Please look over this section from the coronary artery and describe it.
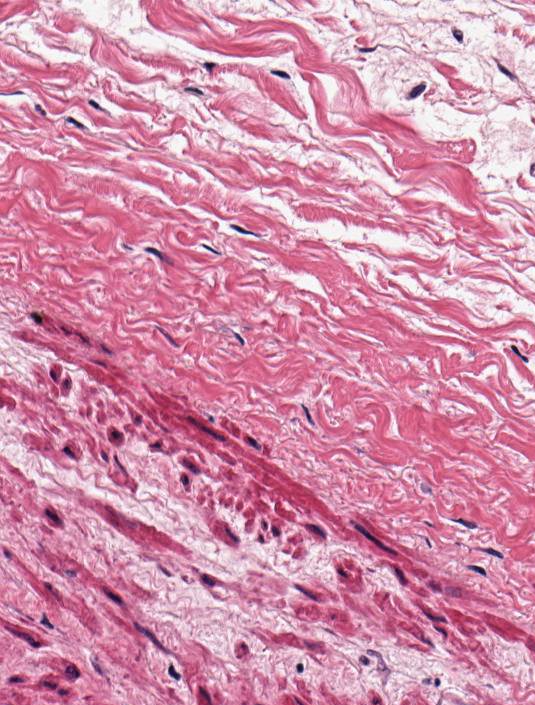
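Upper two-thirds: dense wavy collagen. Lower left third: more cellular zone. Fibroblast nuclei sparse, thin, dark, elongated, between bundles. White clefts separate bundles, widest upper right. No epithelium anywhere in field.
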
